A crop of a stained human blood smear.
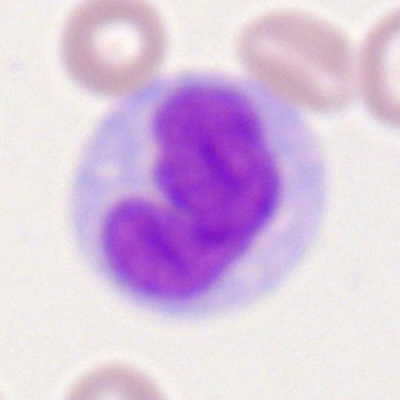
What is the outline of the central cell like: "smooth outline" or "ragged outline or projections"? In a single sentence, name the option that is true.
The cell's outline is smooth, without projections.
